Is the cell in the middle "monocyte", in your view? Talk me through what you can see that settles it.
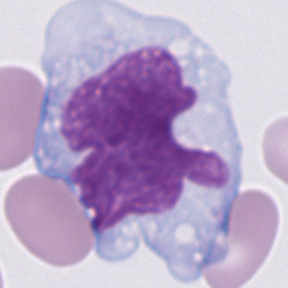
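Monocyte holds up for the cell in the middle. Checking the cytoplasm first, many small clear vacuoles are scattered through it.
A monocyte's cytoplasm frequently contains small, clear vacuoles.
Those vacuoles count for monocyte. Next, amount and colour: the cytoplasm is abundant and pale greyish-blue.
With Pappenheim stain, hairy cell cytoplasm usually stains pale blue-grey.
That colour therefore tells nothing against hairy cell. Last, the border is irregular and wavy with several blunt bulges, no coarse coloured granules appear in the cytoplasm, and red cells lie against the left and lower edges.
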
